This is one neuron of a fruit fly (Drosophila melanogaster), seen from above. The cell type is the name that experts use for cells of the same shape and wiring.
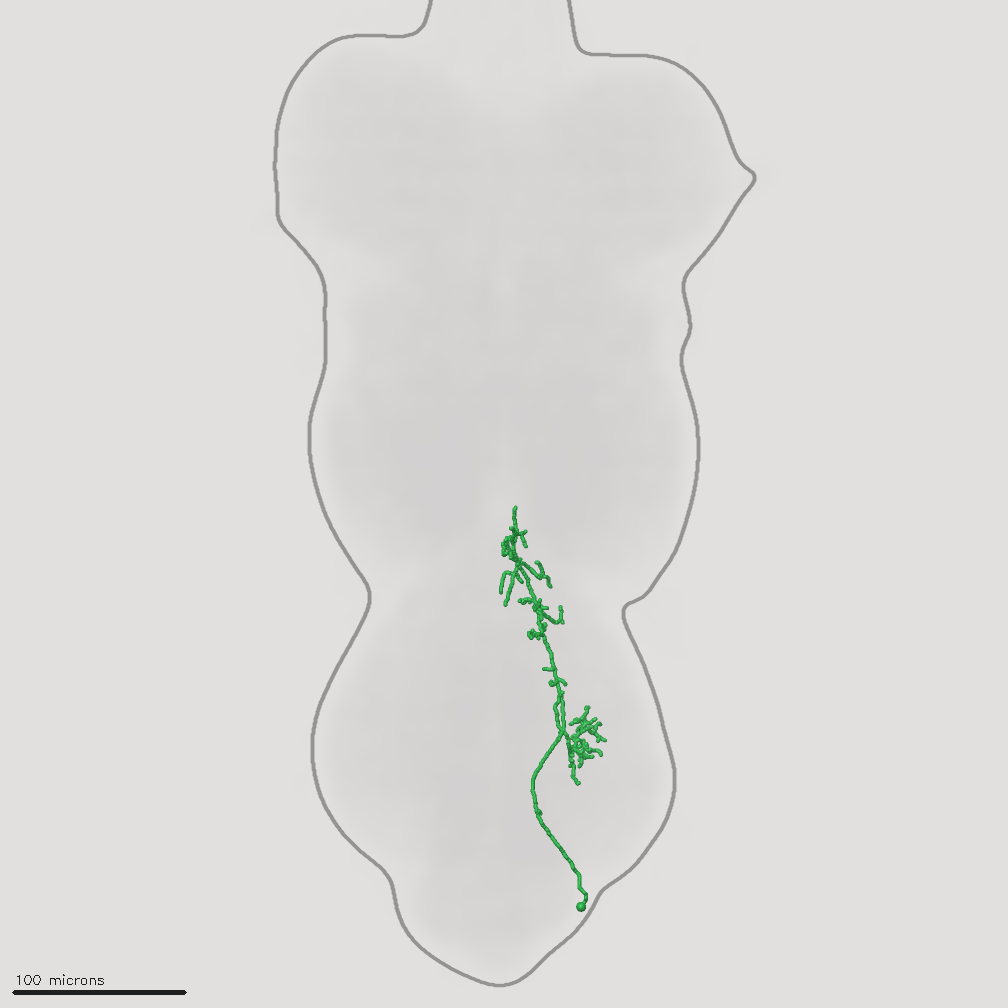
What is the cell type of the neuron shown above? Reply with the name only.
IN21A098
